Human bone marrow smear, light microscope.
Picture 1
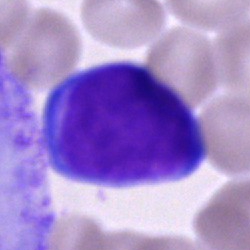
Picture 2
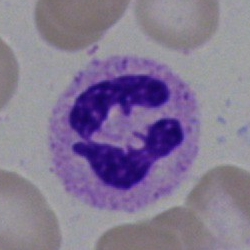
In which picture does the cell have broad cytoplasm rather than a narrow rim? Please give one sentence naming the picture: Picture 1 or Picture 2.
Plentiful cytoplasm is found in the cell of picture 2.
